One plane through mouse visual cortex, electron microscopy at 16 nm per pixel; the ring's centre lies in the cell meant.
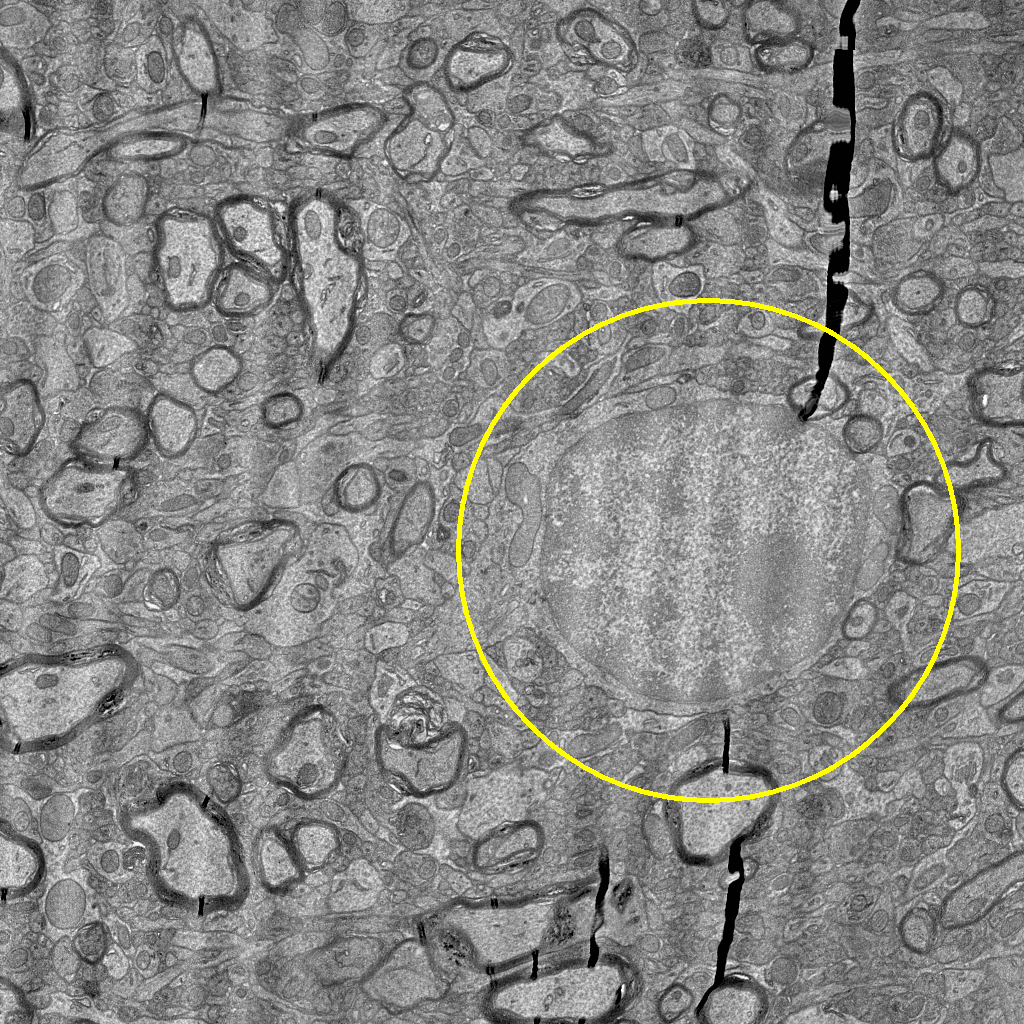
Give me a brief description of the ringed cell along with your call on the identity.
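The whole nucleus lies within the ring. It is oval and slightly wider than it is tall, and its nuclear envelope runs smoothly without deep folds or indentations. No distinct nucleolus is visible. This is an oligodendrocyte.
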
